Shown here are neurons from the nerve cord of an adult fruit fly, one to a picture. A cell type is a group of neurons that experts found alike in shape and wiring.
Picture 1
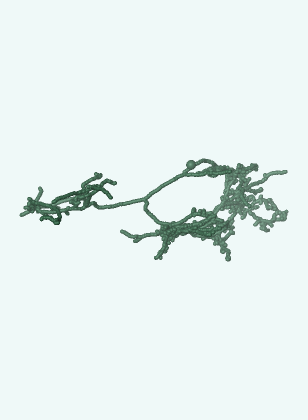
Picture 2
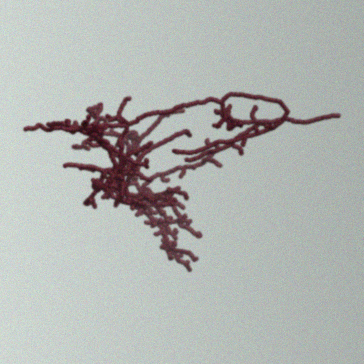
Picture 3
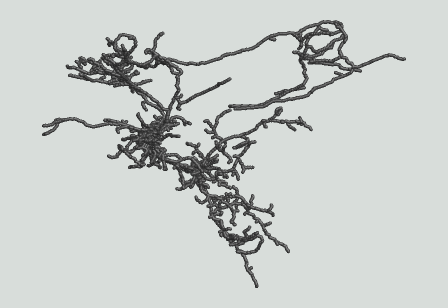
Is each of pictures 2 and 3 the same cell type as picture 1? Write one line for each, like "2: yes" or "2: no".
2: yes
3: yes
